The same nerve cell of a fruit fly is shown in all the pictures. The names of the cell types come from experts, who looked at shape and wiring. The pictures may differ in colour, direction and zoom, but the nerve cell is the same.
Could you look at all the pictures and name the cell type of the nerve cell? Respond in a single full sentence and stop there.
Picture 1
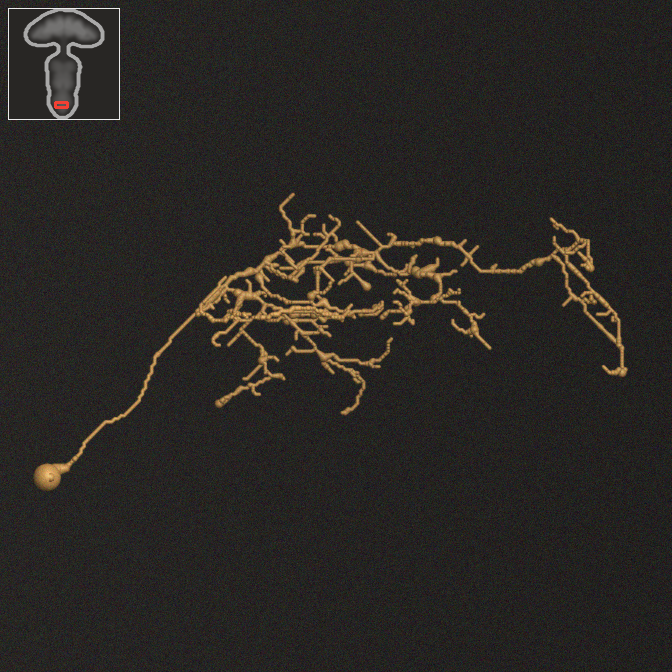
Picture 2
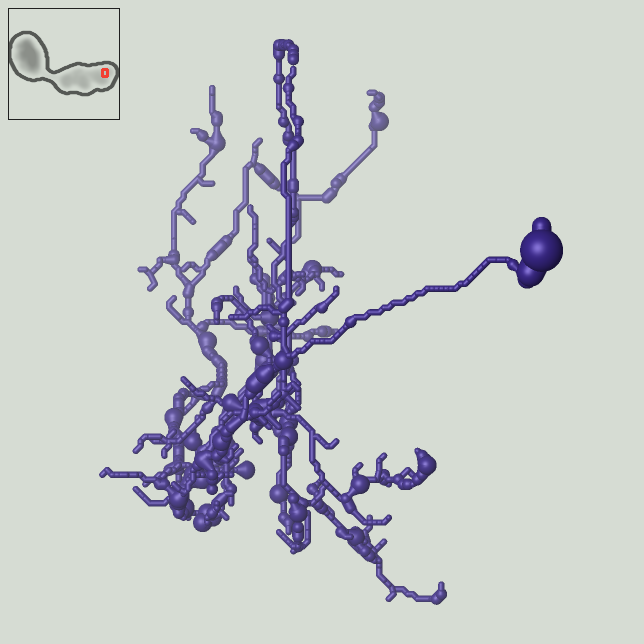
The cell type INXXX429 is the type of this nerve cell.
